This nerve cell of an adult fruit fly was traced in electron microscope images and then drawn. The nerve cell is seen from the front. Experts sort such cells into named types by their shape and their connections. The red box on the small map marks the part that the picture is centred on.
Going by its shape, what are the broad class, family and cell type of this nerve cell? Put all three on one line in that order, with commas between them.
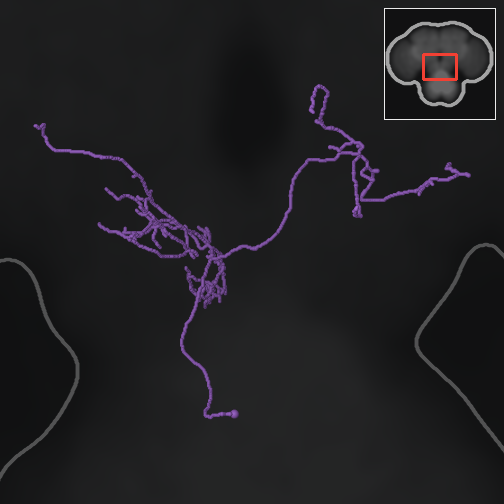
central-brain intrinsic neuron, hemilineage LB3, GNG454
